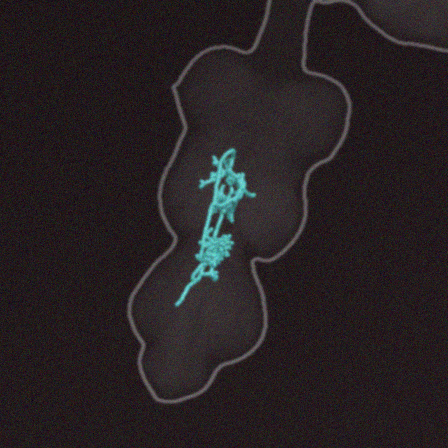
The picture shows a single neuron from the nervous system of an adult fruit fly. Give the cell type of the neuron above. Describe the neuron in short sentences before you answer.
As drawn here it is taller than it is wide. This is a nerve-cord intrinsic neuron. The cell type is INXXX146.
